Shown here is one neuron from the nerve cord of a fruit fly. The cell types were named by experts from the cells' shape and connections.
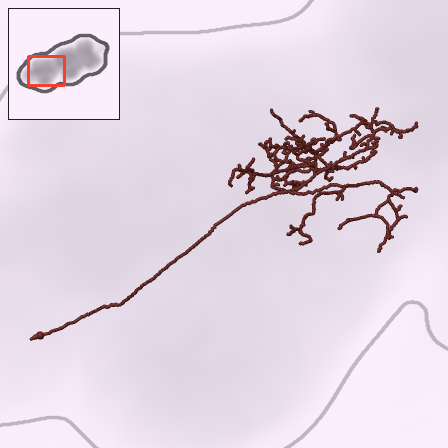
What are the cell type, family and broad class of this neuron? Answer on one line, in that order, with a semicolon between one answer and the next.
IN05B090; hemilineage 05B; nerve-cord intrinsic neuron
